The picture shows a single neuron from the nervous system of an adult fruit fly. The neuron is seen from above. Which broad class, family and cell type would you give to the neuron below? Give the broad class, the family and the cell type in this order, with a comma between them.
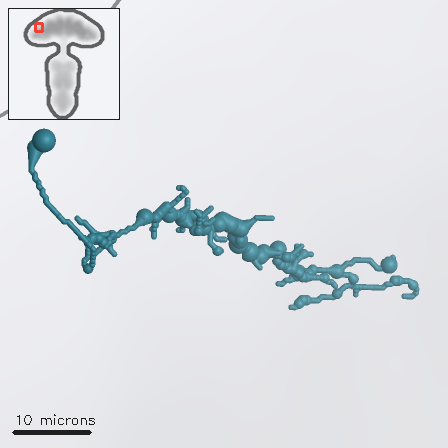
optic-lobe intrinsic neuron, Dm, Dm3c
